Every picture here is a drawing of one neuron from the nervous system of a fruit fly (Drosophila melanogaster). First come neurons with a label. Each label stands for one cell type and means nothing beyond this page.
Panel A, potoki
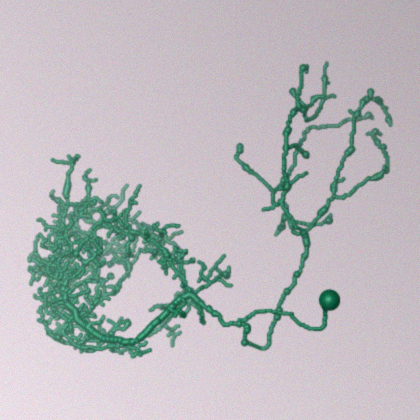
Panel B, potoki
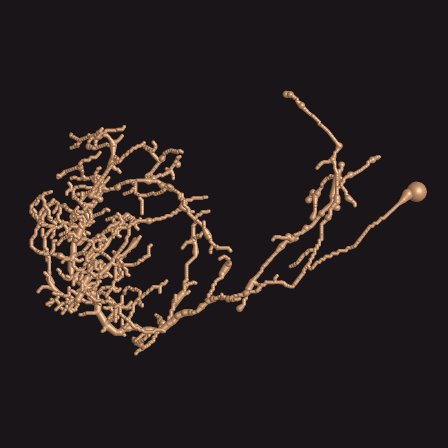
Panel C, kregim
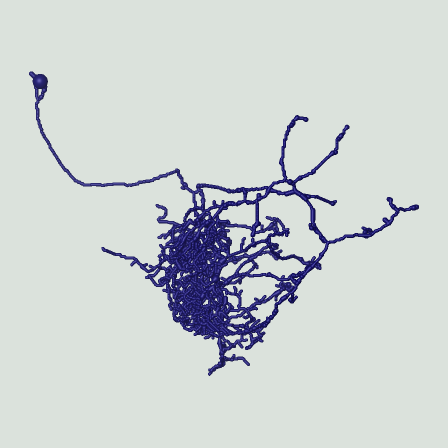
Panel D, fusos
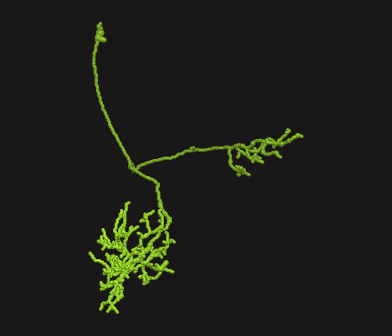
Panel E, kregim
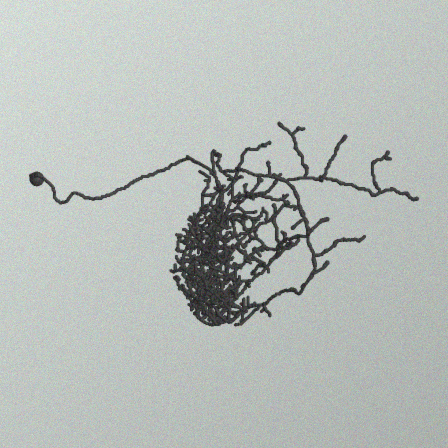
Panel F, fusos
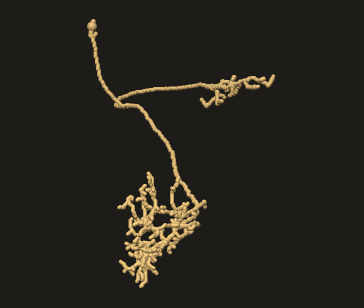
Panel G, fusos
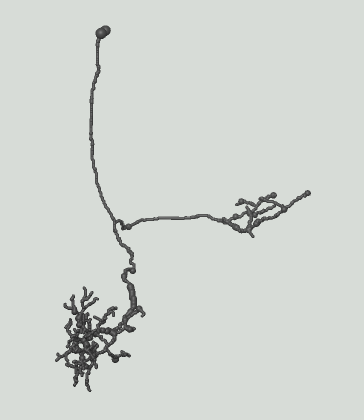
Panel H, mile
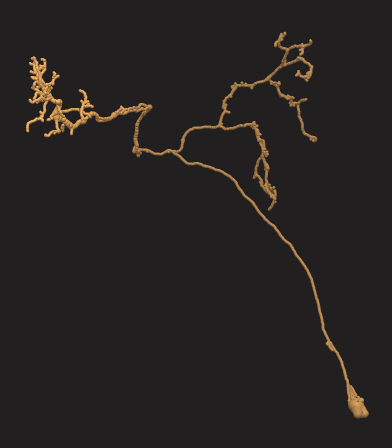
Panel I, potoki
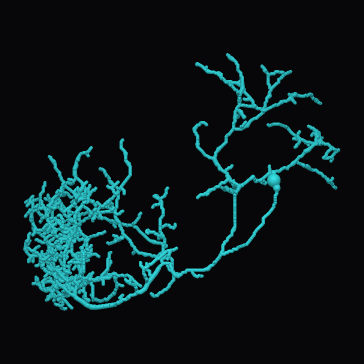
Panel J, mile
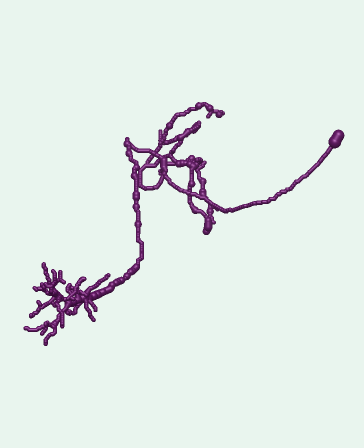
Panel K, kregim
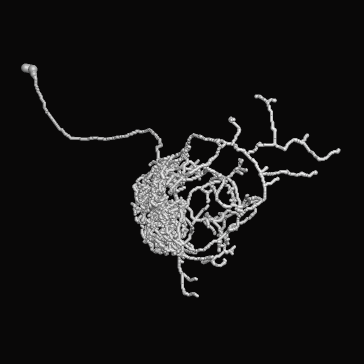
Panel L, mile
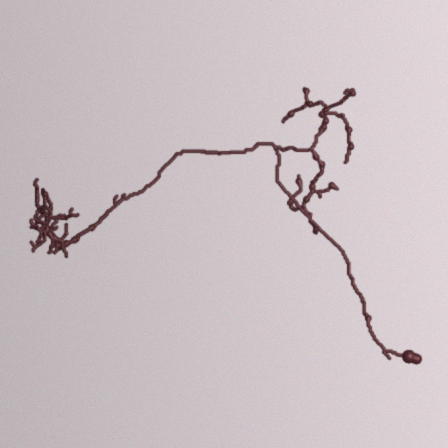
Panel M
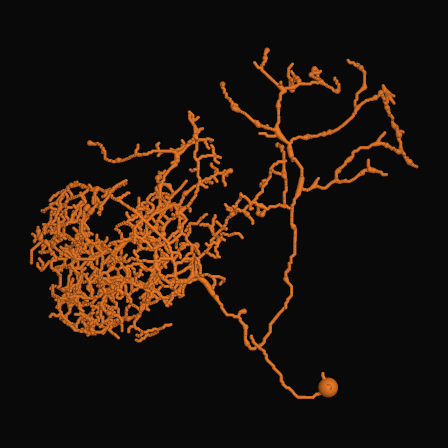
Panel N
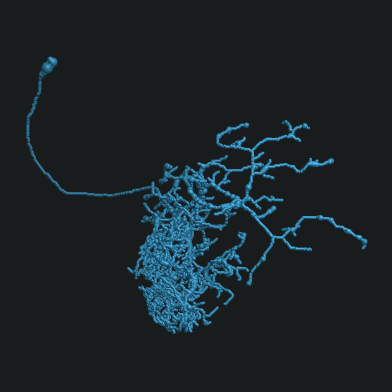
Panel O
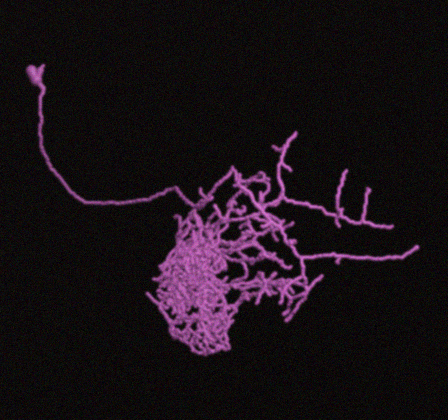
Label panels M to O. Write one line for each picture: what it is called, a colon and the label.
M: potoki
N: kregim
O: kregim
